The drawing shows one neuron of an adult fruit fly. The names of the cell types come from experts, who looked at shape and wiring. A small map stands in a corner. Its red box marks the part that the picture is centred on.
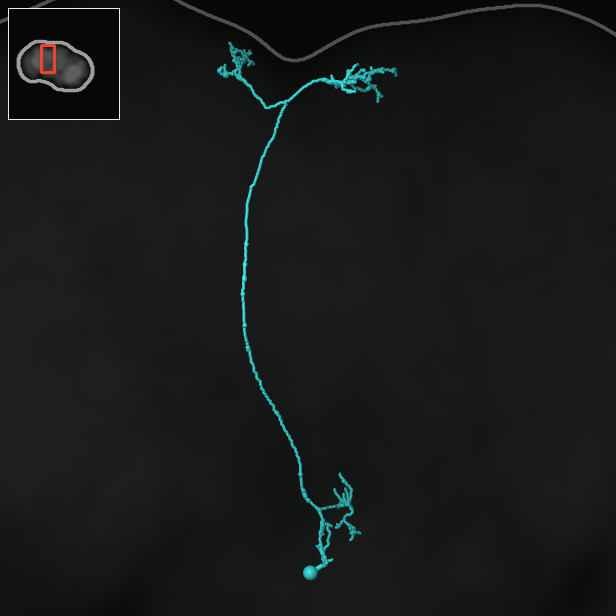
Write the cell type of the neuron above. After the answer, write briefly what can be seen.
Its cell type is CB1026. This is a central-brain intrinsic neuron. Its cell body lies at the bottom of the picture. In this view it is more than twice as tall as it is wide.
